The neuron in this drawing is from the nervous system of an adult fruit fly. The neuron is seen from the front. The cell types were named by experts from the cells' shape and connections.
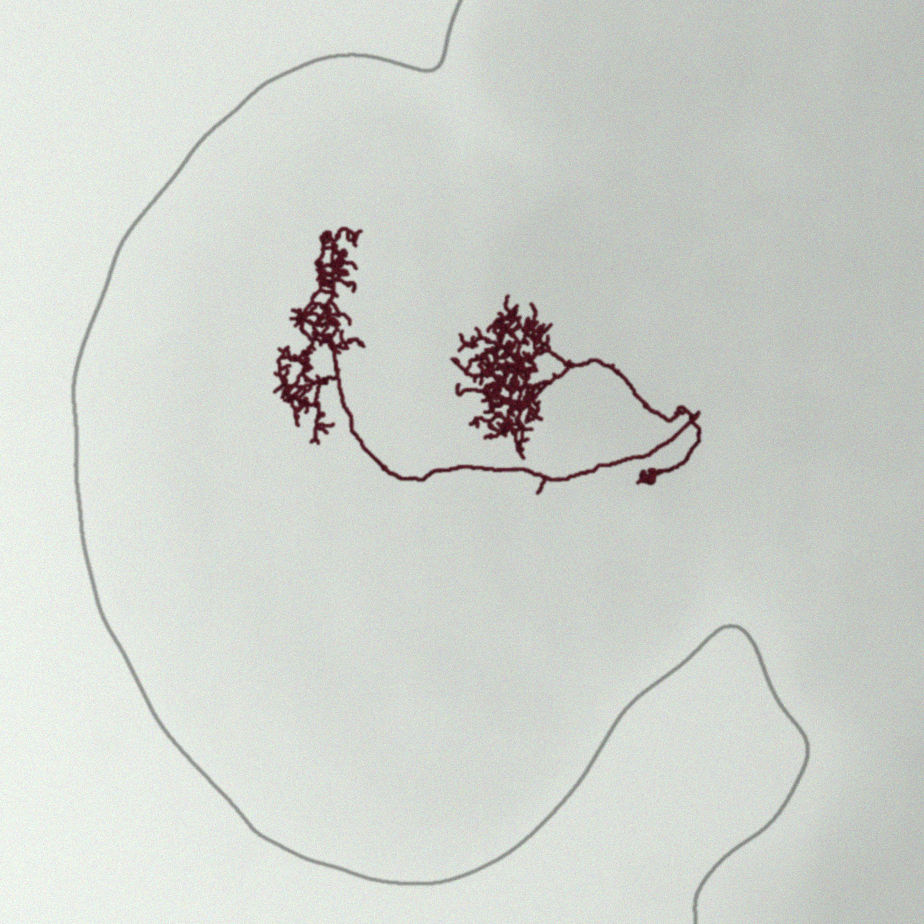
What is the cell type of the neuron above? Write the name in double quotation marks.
"MeLo13"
